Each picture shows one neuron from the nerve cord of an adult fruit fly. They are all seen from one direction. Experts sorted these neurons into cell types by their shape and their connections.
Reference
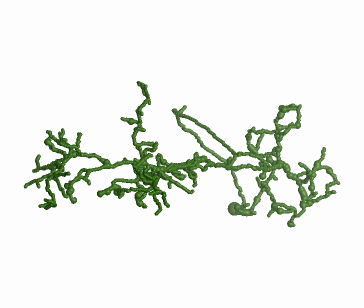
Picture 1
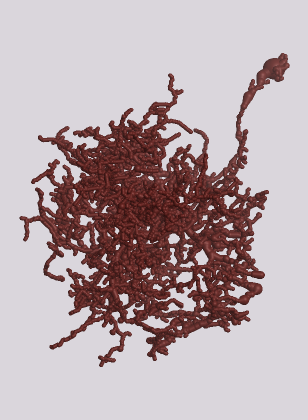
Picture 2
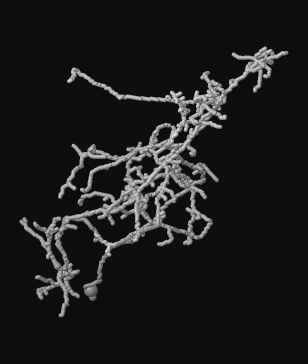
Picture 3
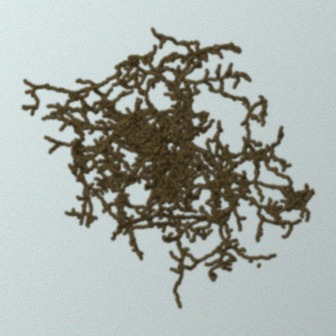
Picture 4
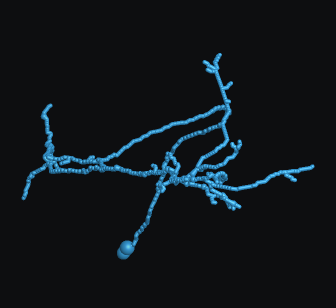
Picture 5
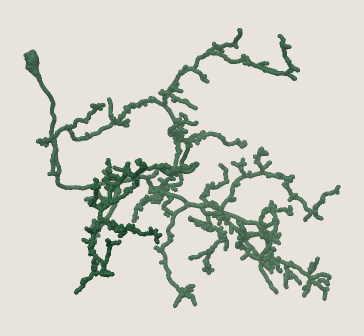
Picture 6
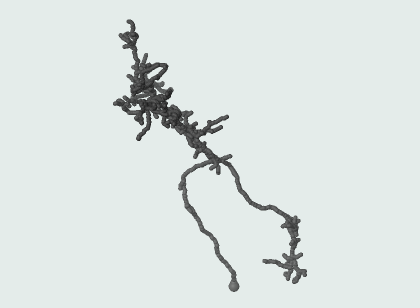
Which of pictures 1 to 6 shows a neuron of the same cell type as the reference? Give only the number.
4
